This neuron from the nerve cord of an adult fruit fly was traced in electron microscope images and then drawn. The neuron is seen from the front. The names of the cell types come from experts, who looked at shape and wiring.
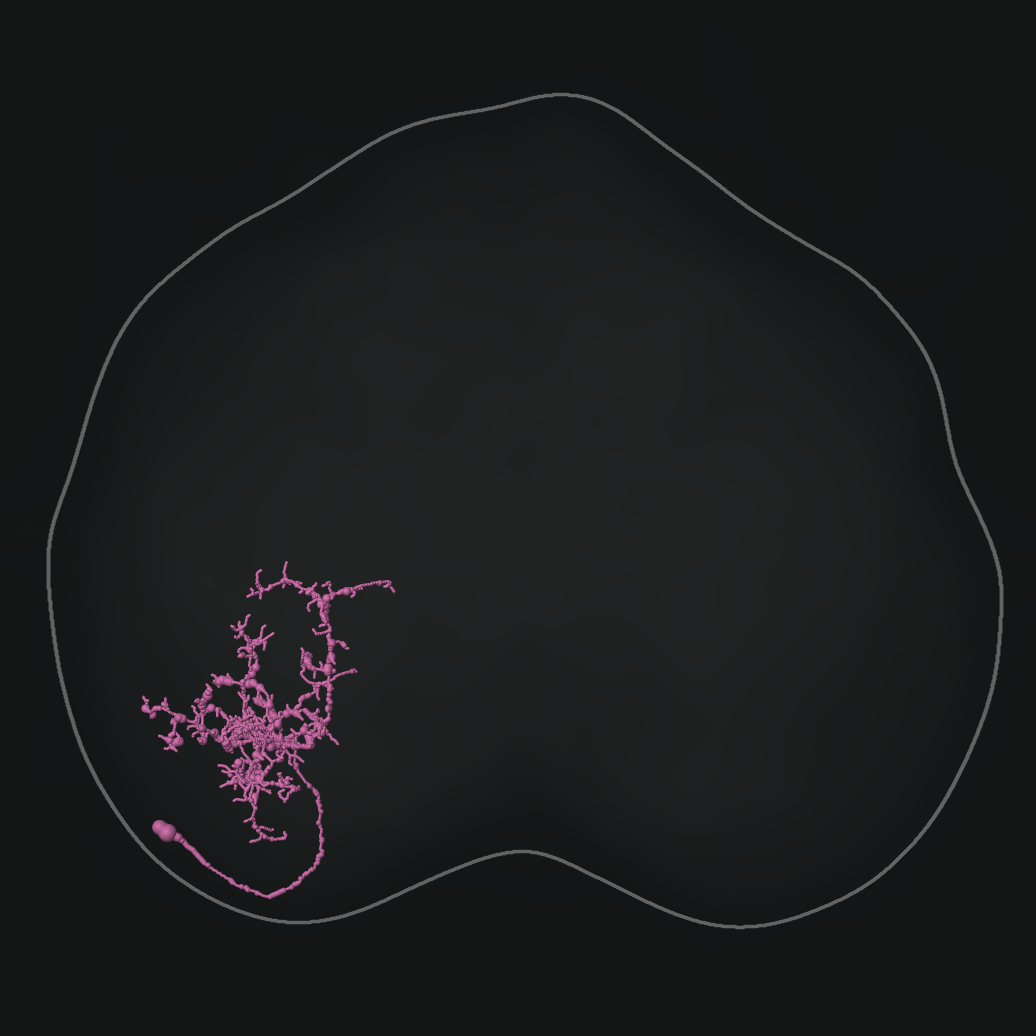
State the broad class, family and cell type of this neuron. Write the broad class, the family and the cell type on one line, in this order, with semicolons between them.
nerve-cord intrinsic neuron; hemilineage 20A.22A; IN20A.22A016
